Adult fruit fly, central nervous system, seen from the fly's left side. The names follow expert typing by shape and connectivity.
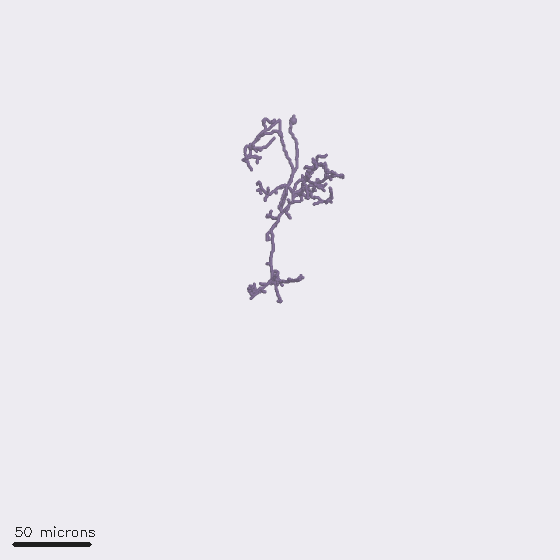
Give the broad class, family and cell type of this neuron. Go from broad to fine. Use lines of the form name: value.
broad class: central-brain intrinsic neuron
family: hemilineage LHl1
cell type: AVLP003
